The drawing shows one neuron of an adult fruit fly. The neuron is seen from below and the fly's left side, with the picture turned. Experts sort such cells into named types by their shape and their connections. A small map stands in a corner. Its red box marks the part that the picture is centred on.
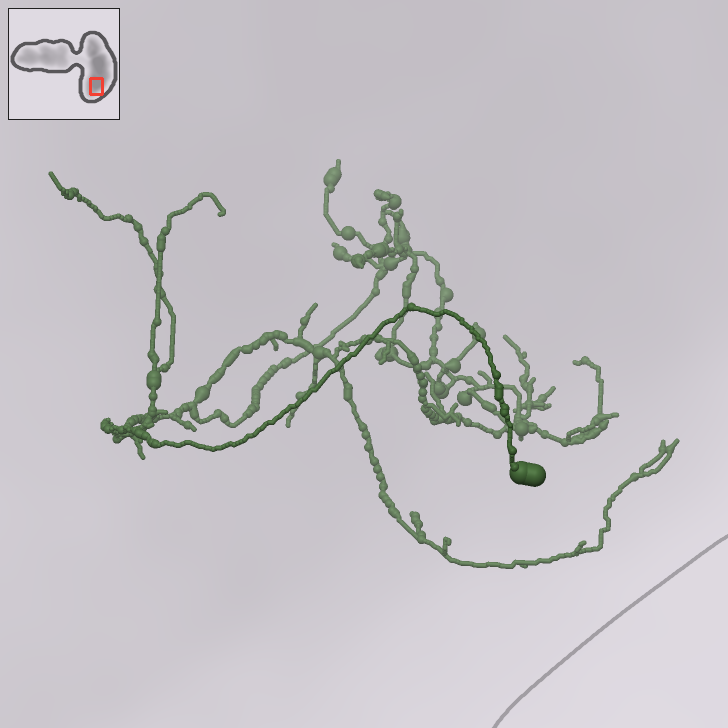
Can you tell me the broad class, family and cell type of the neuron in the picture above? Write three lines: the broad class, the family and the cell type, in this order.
central-brain intrinsic neuron
hemilineage LHa3
CB4086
